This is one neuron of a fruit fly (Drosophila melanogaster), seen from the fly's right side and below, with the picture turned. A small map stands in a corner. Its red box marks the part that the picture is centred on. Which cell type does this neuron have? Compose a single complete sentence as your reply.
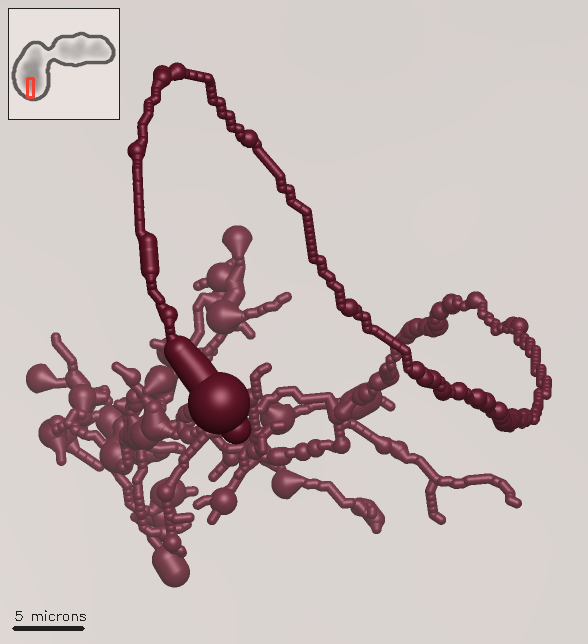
Under cell type classification, the neuron is CB1679.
